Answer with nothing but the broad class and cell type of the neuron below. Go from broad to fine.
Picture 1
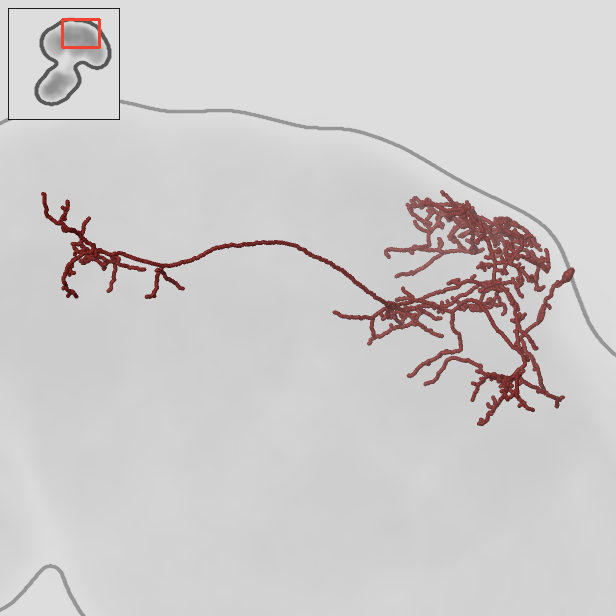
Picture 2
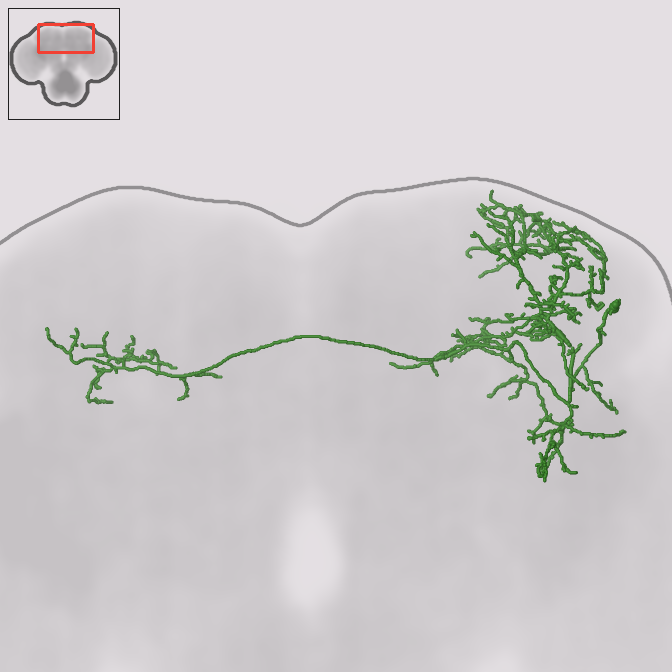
central-brain intrinsic neuron; SLP033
